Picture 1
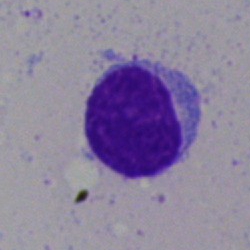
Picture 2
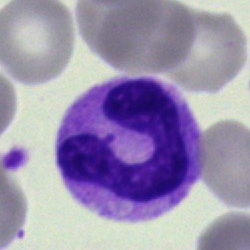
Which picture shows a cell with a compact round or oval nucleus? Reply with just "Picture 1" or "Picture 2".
Picture 1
